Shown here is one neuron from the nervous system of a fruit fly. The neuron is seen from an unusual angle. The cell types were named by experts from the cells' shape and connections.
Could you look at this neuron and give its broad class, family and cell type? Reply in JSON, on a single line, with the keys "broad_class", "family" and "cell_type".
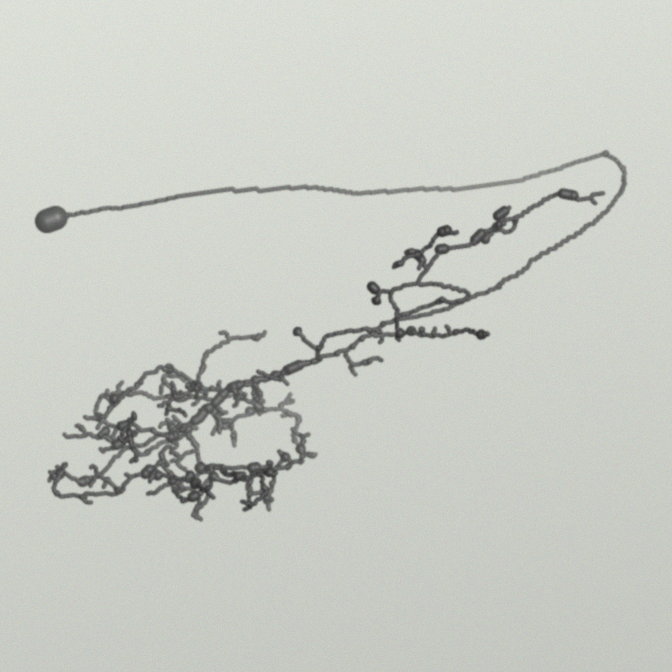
{"broad_class": "nerve-cord intrinsic neuron", "family": "hemilineage 12B", "cell_type": "IN12B065"}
